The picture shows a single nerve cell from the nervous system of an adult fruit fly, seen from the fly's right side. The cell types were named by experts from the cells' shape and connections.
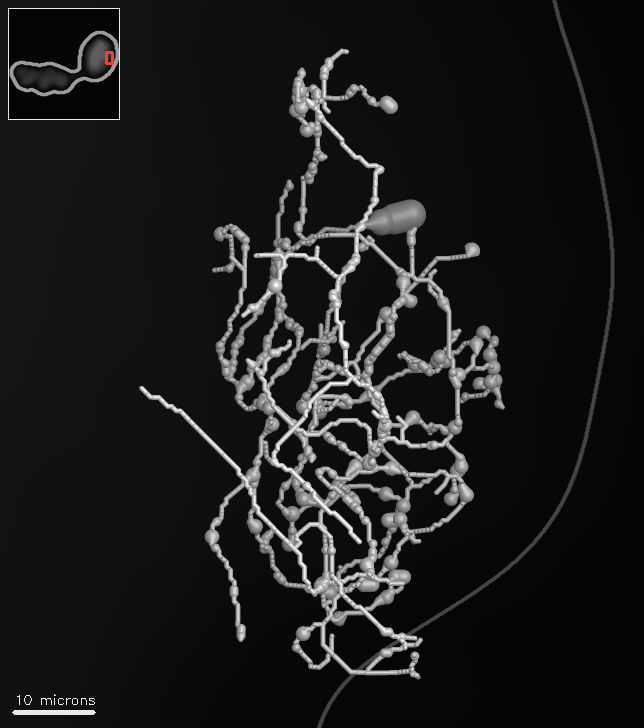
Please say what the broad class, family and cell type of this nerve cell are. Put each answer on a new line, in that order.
central-brain intrinsic neuron
hemilineage ALl1_dorsal
lLN9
